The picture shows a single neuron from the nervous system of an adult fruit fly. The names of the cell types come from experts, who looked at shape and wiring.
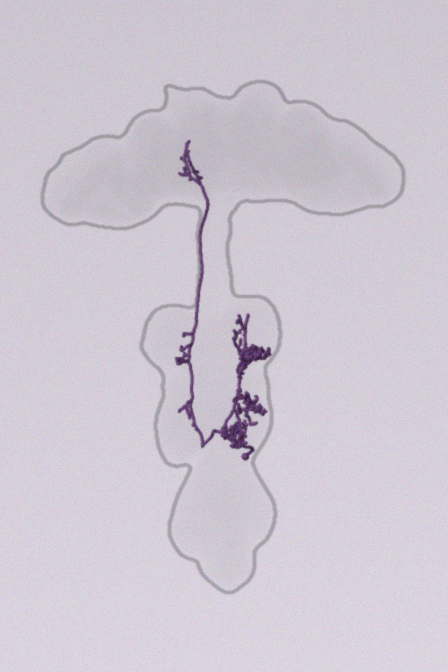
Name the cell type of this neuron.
AN23B004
